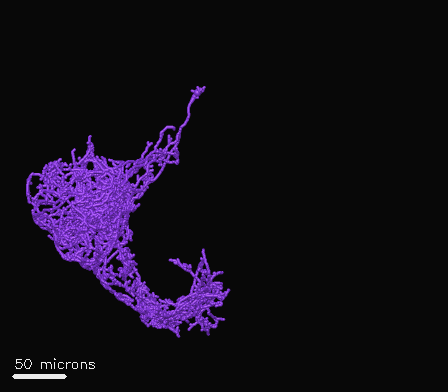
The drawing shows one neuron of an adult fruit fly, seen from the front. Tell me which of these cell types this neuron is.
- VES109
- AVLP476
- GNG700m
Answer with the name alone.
AVLP476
